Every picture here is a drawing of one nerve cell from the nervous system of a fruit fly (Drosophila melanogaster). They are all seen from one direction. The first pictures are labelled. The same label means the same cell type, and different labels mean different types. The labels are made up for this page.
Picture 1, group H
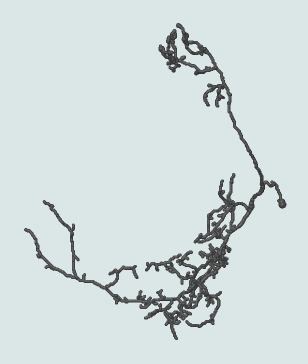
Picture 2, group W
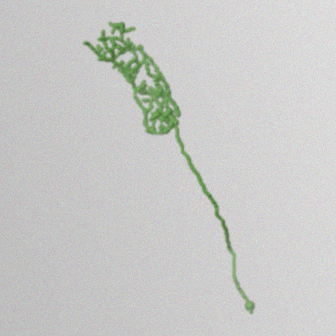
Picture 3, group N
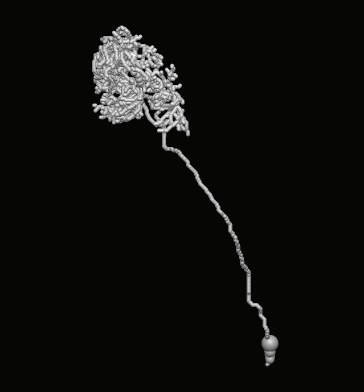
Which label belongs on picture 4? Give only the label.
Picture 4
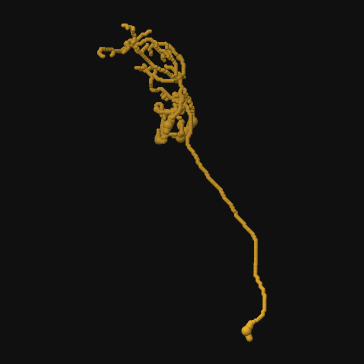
group W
